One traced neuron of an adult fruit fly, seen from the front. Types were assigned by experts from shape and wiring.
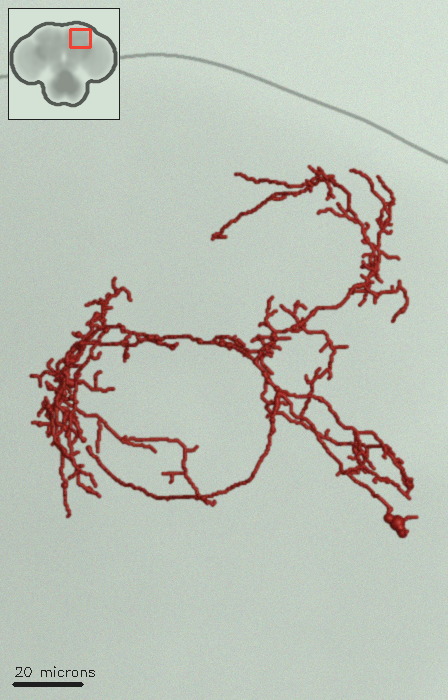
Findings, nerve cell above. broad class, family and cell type: central-brain intrinsic neuron; hemilineage SLPa&l1_anterior; CL086_b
